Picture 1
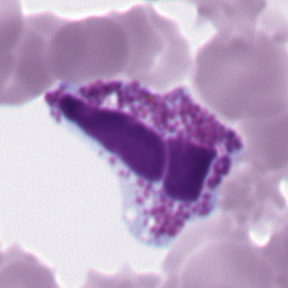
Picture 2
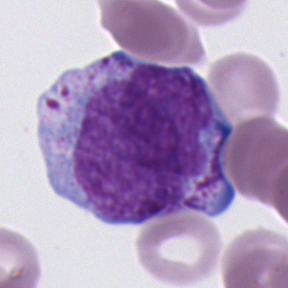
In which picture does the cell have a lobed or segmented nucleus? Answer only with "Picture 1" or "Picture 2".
Picture 1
